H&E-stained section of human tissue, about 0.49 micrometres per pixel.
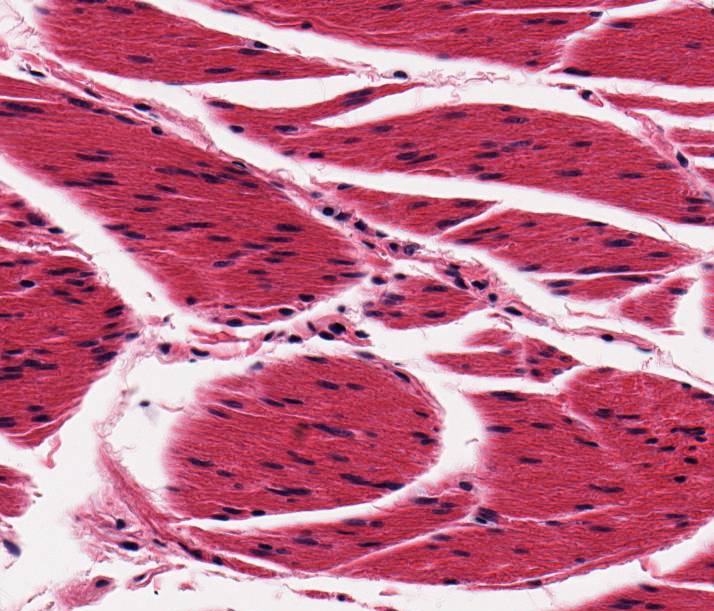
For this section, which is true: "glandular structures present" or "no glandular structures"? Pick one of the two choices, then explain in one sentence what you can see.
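No glandular structures. No epithelium, glands or fat cells are present anywhere in the field.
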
